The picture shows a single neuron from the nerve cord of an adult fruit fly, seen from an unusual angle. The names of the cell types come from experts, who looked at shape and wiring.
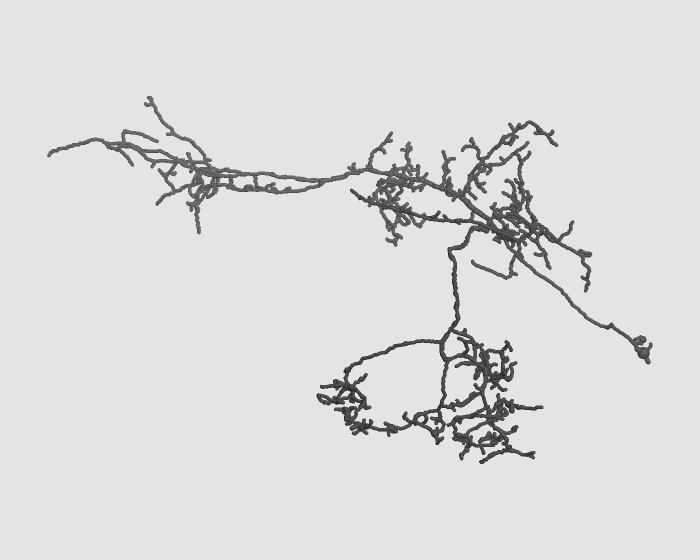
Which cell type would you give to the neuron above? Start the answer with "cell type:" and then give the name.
cell type: IN07B029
